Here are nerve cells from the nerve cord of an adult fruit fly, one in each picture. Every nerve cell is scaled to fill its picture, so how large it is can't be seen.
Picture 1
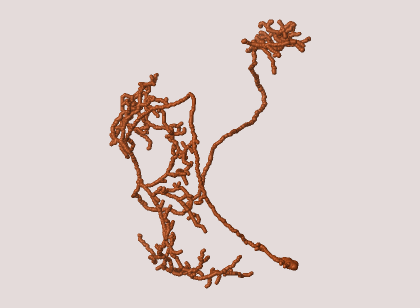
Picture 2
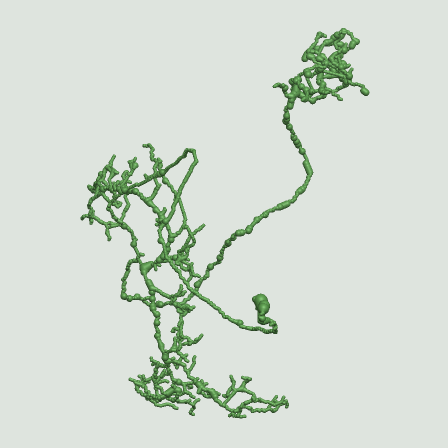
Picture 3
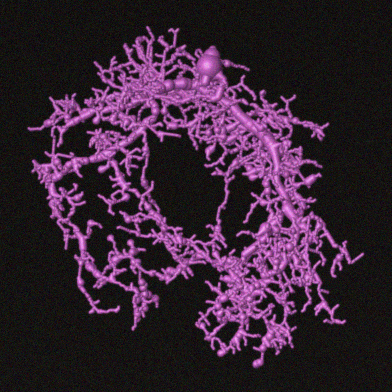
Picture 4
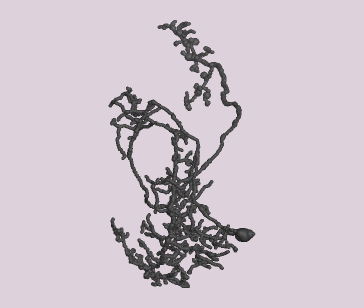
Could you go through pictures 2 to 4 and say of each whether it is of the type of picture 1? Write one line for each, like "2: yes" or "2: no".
2: yes
3: no
4: yes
